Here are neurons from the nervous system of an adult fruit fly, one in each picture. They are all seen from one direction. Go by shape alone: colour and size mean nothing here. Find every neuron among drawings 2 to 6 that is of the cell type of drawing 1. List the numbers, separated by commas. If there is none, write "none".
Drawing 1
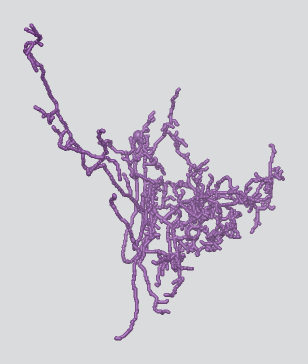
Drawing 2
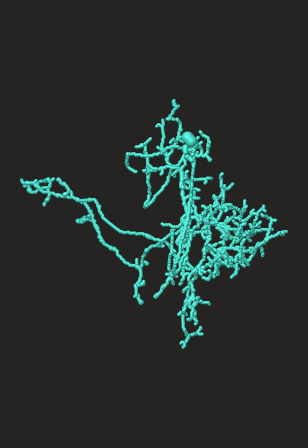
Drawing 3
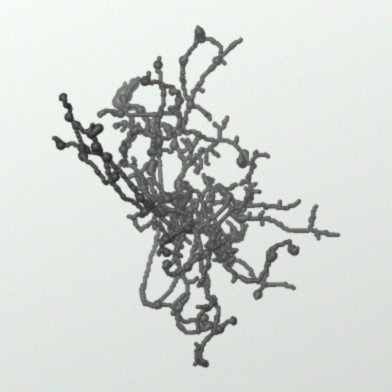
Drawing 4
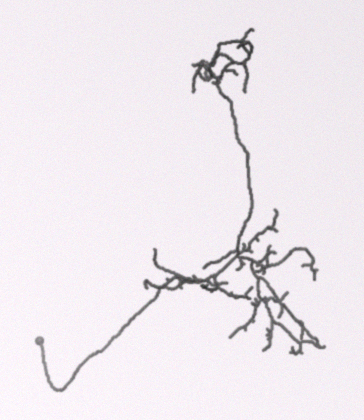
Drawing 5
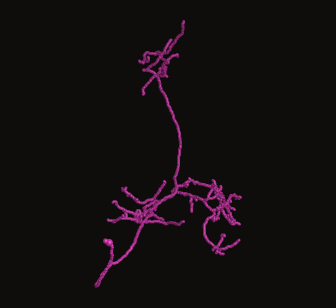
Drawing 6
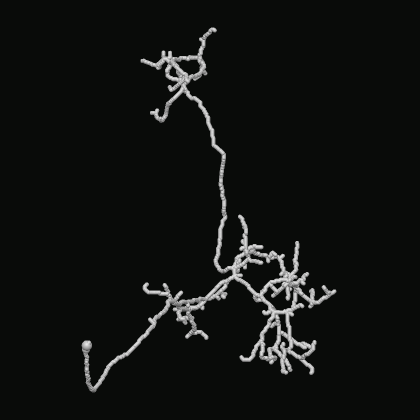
2, 3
